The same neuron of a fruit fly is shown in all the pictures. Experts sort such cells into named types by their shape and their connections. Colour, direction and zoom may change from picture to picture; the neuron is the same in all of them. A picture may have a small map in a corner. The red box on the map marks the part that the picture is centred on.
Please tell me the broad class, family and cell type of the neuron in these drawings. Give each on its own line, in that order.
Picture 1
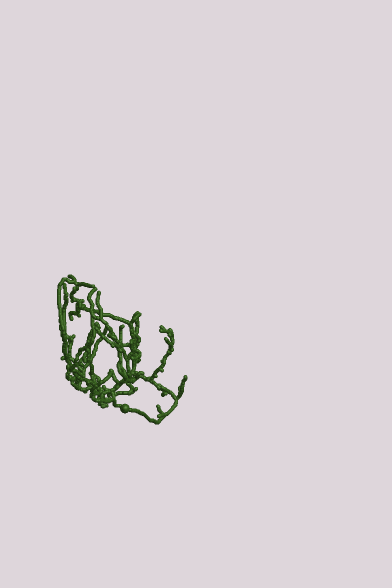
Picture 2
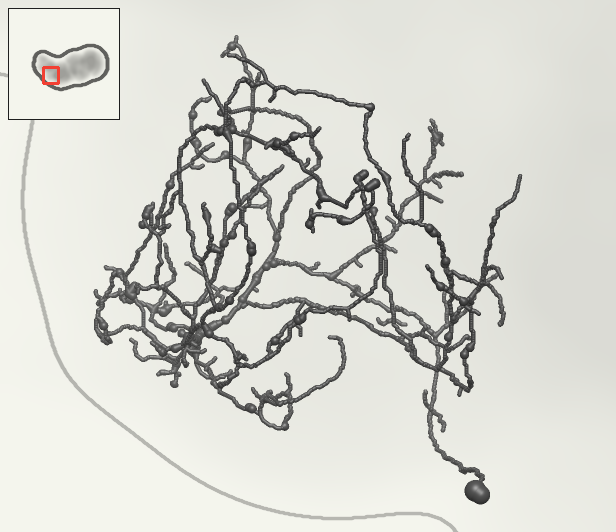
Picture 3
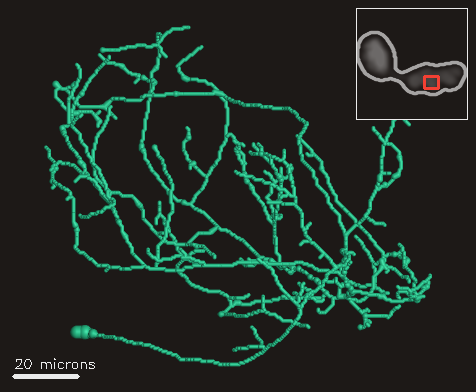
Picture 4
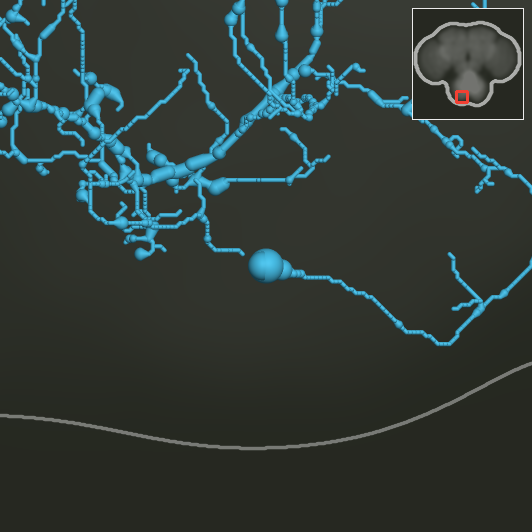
nerve-cord intrinsic neuron
hemilineage 04B
IN04B071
